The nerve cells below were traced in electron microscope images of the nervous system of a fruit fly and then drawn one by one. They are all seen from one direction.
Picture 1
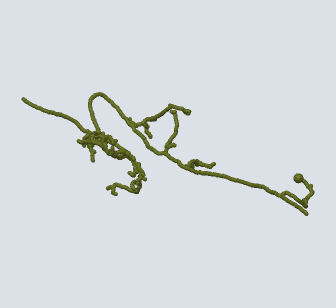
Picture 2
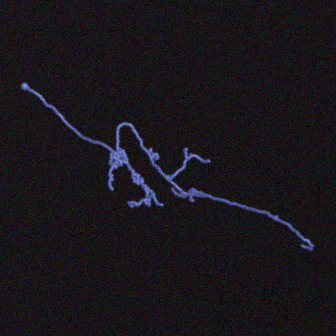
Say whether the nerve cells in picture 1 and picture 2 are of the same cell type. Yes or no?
yes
